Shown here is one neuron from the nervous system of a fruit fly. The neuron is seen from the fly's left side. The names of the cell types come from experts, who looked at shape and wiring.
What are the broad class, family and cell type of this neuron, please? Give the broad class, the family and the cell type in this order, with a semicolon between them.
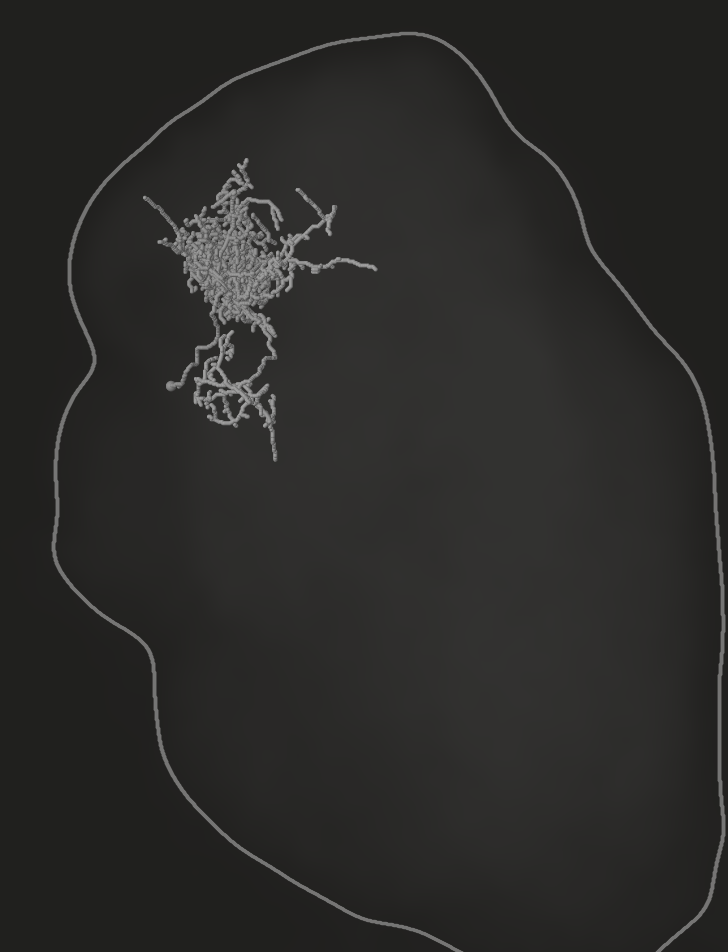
central-brain intrinsic neuron; hemilineage AOTUv4_dorsal; AOTU029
